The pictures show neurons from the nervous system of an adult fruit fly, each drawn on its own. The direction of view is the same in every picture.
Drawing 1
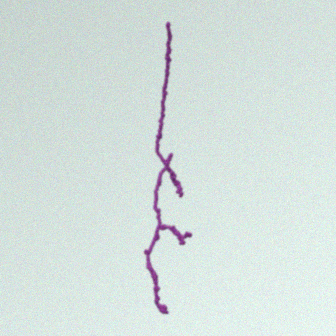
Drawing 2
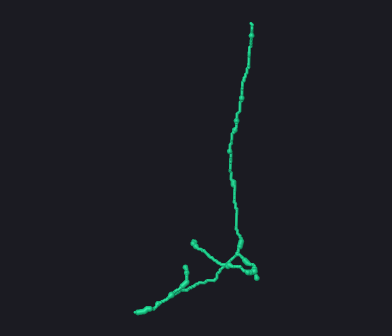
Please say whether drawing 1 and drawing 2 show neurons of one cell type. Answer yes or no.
no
